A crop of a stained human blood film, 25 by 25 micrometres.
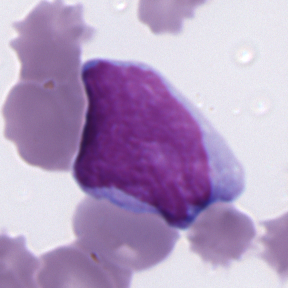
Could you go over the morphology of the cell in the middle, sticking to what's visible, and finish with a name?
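The outline strikes me first: angular and irregular, not round. The nucleus is a single unlobed mass. Around it, the cytoplasm makes a narrow rim, widest on the right side of the cell, and I see no vacuoles in it. So this is a myeloblast.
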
